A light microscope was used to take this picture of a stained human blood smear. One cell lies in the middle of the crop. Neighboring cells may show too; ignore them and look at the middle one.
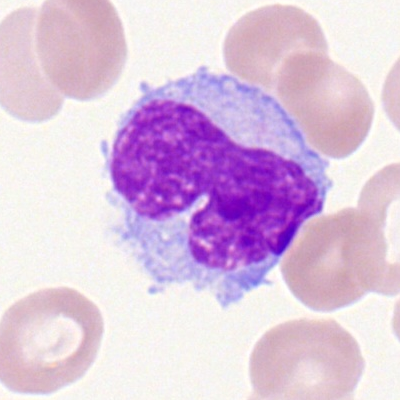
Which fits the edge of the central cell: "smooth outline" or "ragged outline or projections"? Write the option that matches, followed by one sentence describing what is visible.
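Ragged outline or projections. The cell outline is irregular, with a frayed, ruffled edge.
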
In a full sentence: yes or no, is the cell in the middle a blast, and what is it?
No, the central cell is classed as a monocyte and not as a blast.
